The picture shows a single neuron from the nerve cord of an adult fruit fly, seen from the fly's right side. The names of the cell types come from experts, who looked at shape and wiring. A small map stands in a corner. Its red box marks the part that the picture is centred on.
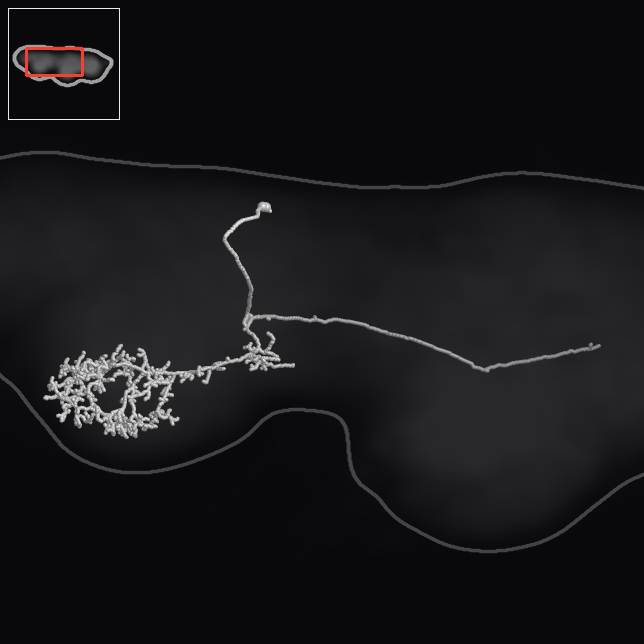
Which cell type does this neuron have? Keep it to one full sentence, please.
So far as cell type goes, this neuron is IN23B074.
